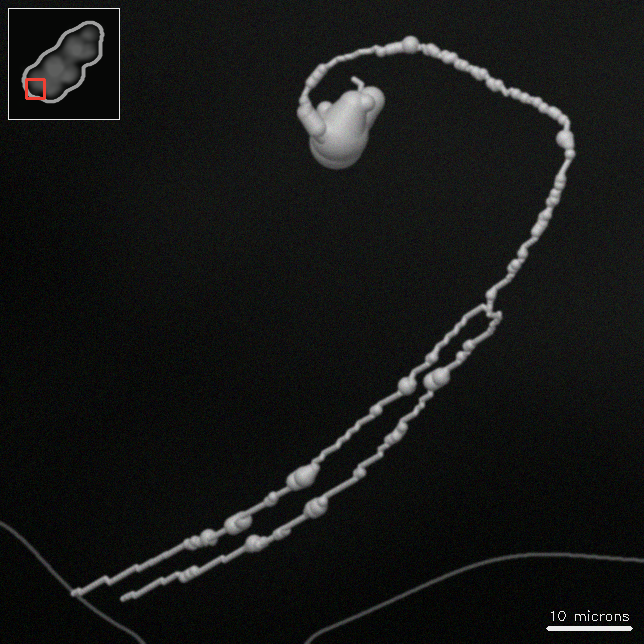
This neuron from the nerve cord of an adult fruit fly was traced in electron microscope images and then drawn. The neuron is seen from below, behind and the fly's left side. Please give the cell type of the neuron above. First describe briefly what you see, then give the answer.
From top to bottom in the picture it spans about 70 microns. It has a dozen or fewer branch ends. This is an ascending neuron. It is of cell type AN01A089.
